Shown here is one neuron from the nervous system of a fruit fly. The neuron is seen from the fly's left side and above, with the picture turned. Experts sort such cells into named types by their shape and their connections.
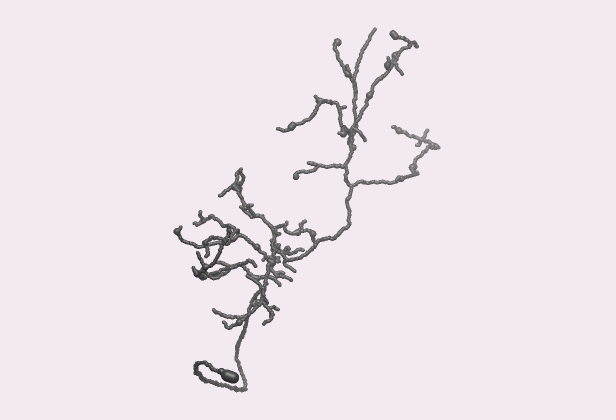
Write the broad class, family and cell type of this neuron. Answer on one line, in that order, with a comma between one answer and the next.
central-brain intrinsic neuron, hemilineage LHp1, CB4115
